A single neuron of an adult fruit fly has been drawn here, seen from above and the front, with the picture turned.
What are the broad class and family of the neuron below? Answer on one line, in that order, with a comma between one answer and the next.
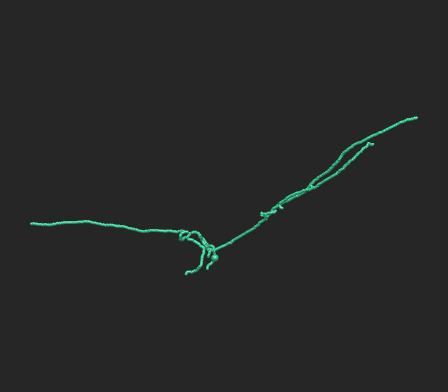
sensory neuron entering the nerve cord, class mechanosensory proprioceptive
